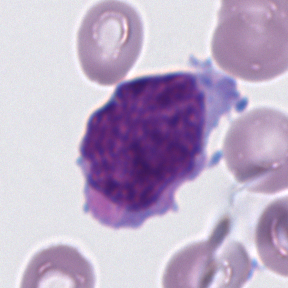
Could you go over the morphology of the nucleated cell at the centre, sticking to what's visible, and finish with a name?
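You'll see the nucleus fills most of the cell, so the cytoplasm is just a narrow rim. On the right that cytoplasm is pale greyish blue, and its edge there is ragged, with small blue blebs at and beyond it. Down at the lower left, below the nucleus, it takes on a pinkish-lilac tint. That's an atypical promyelocyte.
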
